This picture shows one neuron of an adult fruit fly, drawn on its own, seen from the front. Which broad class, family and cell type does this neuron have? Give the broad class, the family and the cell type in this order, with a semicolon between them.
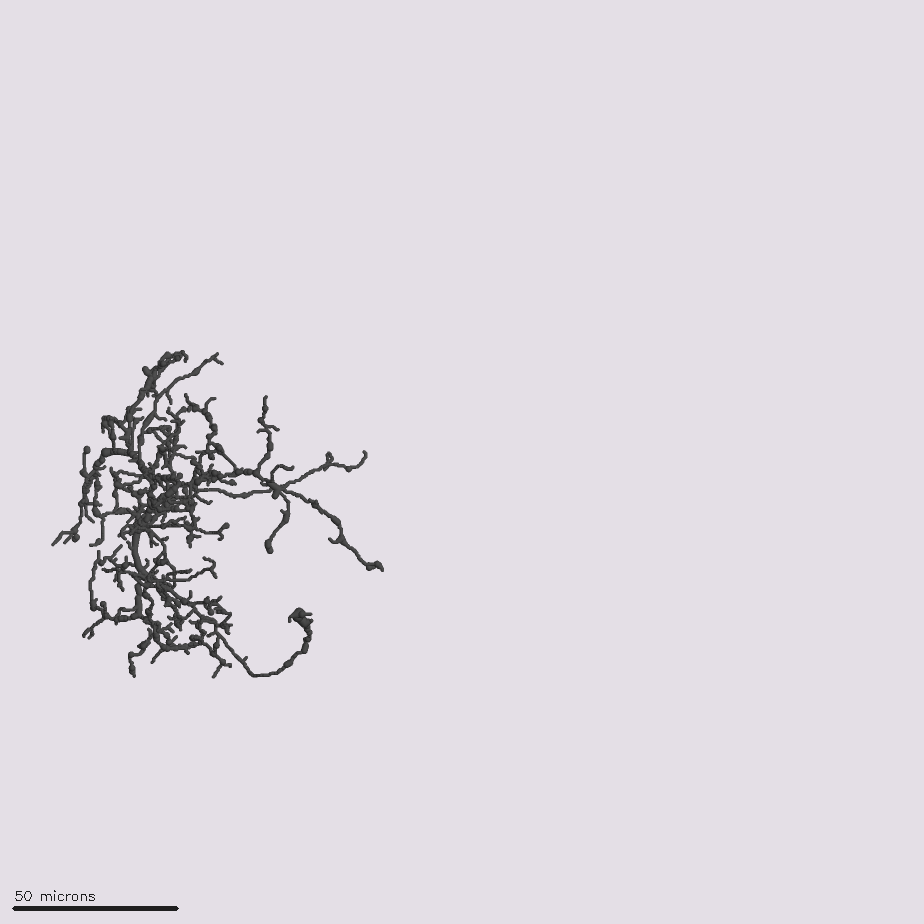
nerve-cord intrinsic neuron; hemilineage 13A; IN13A018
